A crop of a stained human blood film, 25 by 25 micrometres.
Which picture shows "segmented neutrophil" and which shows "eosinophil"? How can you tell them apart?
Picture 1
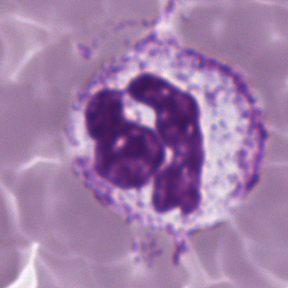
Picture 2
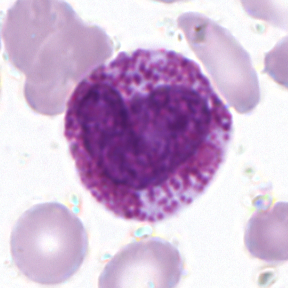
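The segmented neutrophil is in picture 1, and the eosinophil is in picture 2. The segmented neutrophil has a roughly round outline with a slightly ragged edge. Small wisps of granular material stick out from its top and bottom. The eosinophil is about 15 micrometres across, with several red cells lying around it. The nucleus of the segmented neutrophil is divided into two large lobes lying side by side. In the eosinophil the nuclear chromatin is dense and dark purple. The cytoplasm of the segmented neutrophil is plentiful and very pale, nearly colourless. Fine violet granules are scattered through it, most thickly near the cell edge. The eosinophil's cytoplasm, by contrast, is packed with coarse round granules that are reddish-purple and fairly uniform in size.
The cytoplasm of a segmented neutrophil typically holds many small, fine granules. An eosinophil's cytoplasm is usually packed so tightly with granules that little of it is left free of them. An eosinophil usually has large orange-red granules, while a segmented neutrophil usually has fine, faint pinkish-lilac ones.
Neither nucleus shows any nucleoli.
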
